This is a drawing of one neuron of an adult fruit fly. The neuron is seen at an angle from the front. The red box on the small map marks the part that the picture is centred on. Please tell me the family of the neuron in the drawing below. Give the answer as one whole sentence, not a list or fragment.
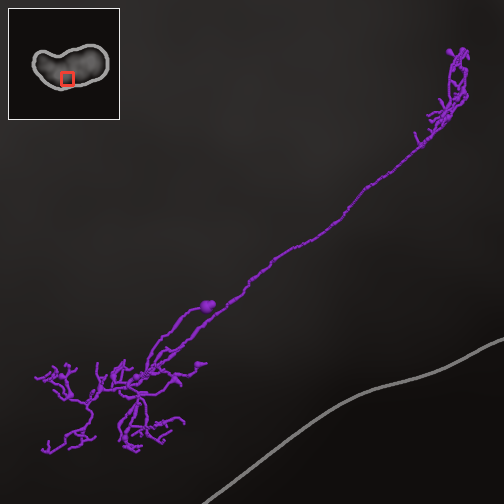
The family name for this neuron is Tm.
